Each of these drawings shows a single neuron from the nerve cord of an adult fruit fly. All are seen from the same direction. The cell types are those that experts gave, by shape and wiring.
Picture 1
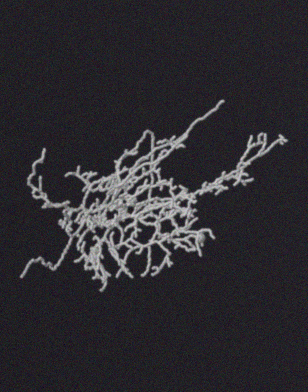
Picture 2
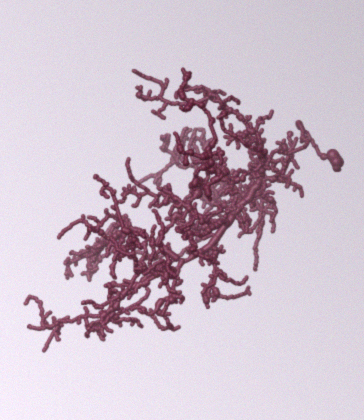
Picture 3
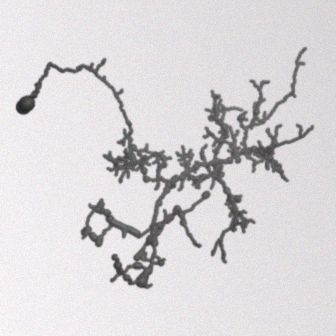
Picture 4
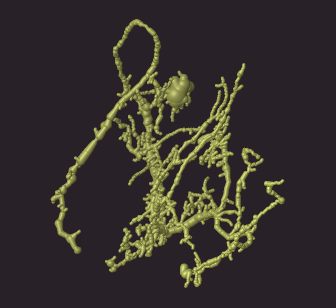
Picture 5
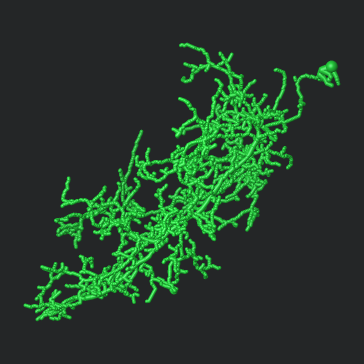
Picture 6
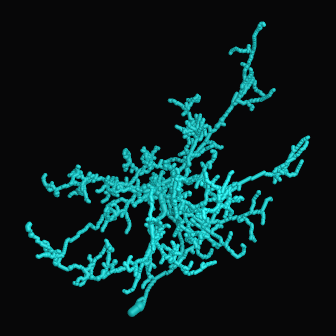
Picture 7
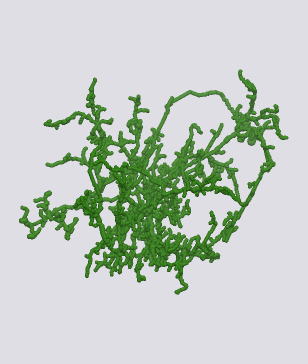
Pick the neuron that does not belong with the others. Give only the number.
4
